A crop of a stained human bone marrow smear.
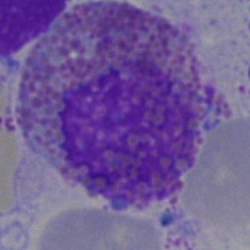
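Eosinophil with a roughly round outline. Its granules are reddish-purple; between them near the cell edge, the cytoplasm is pale bluish-grey. A few loose granules lie just outside the cell margin at the lower right.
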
